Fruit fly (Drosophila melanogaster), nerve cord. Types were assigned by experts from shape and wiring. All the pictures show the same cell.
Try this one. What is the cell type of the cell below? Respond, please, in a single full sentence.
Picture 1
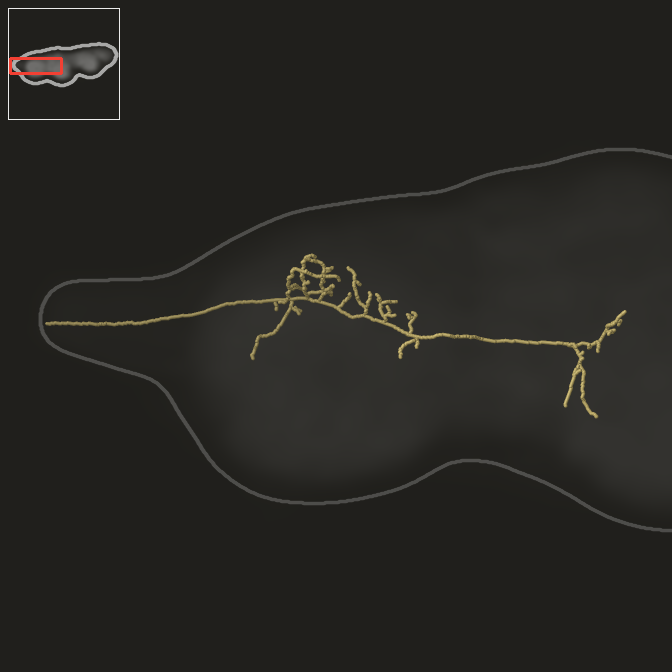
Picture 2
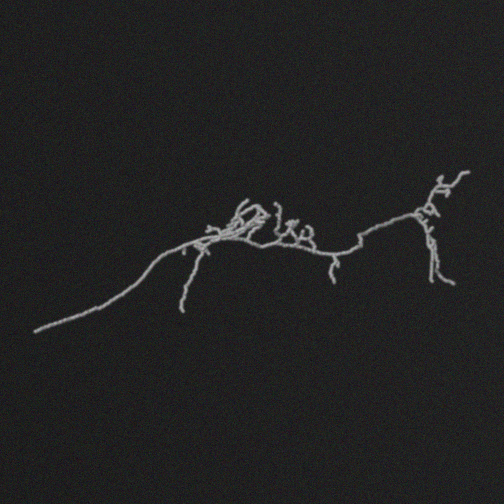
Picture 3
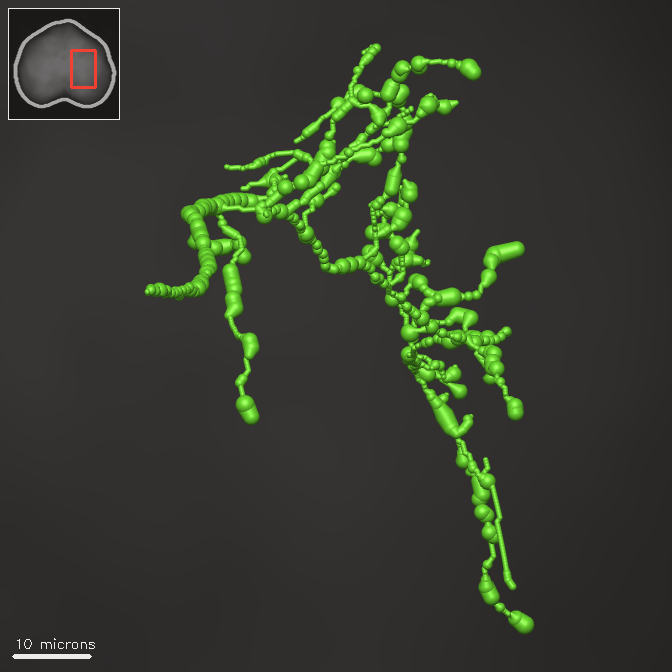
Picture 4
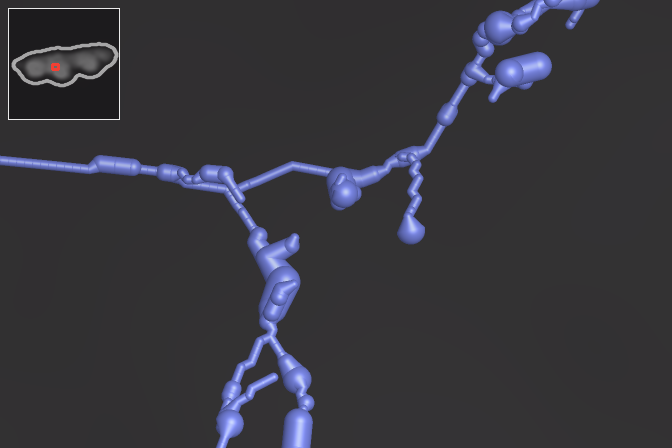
The neuron has DNge101 as its cell type.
